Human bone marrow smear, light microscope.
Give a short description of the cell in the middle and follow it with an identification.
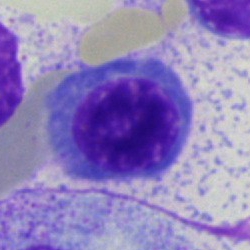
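Starting with the cytoplasm: a moderate rim of deep blue surrounds the nucleus, wider on the upper-left side than on the lower-right side. Next, granules: none are visible in that cytoplasm. Then the chromatin, which is dark purple and clumped, with scattered paler spots. Last, the name: this is an erythroblast.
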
